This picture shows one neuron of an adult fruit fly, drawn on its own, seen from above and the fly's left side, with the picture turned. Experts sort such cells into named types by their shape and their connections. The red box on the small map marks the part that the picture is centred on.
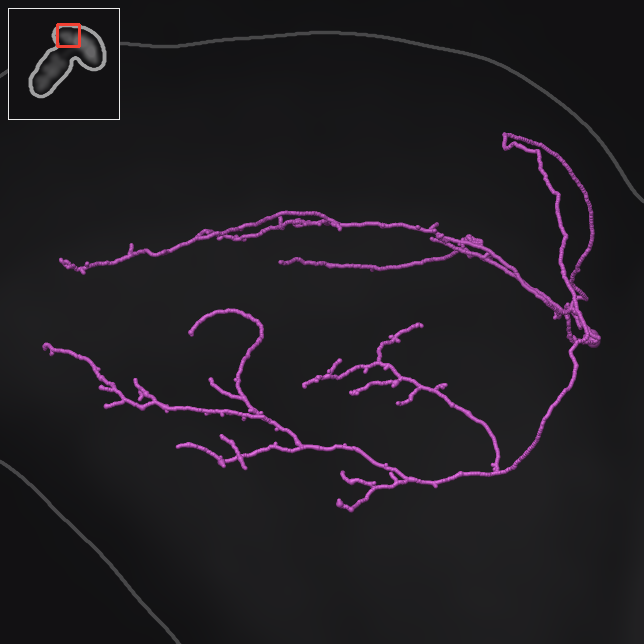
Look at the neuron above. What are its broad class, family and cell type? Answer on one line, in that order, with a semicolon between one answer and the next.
optic-lobe intrinsic neuron; Cm; Cm23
